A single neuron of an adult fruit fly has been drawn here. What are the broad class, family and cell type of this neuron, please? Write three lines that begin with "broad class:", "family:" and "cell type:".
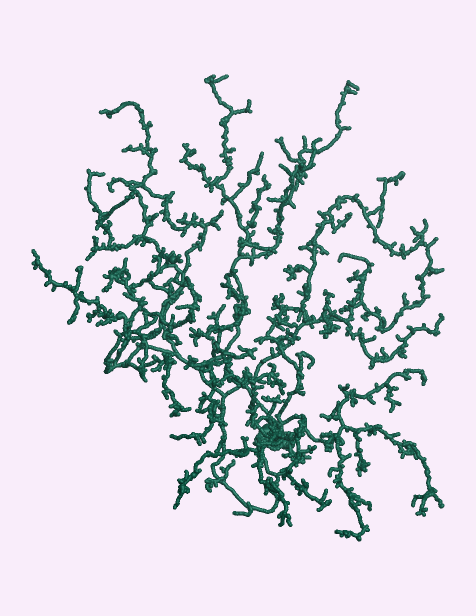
broad class: optic-lobe intrinsic neuron
family: Dm
cell type: Dm20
